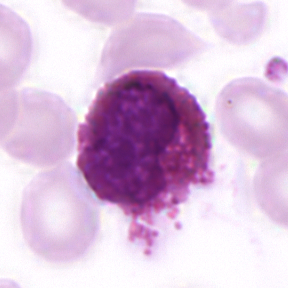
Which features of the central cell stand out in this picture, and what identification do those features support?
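In outline the cell is roughly round. A dense, dark purple nuclear mass fills most of it, lying toward the left side. The cytoplasm contains coarse reddish-purple granules. This is an eosinophil.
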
